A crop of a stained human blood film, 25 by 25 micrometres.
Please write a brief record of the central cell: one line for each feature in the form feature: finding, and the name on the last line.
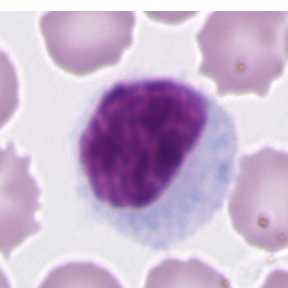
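Nucleus: off-centre, toward upper left
Nuclear outline: oval, about 12 by 10 micrometres
Chromatin: dark purple, coarsely clumped
Cytoplasm: pale blue, broad crescent on right and lower side of nucleus
Name: hairy cell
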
